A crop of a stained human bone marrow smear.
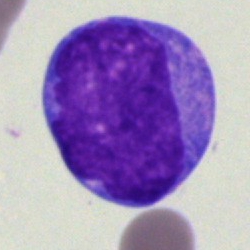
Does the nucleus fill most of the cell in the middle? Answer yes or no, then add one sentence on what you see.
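Yes. The nucleus fills most of the cell.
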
